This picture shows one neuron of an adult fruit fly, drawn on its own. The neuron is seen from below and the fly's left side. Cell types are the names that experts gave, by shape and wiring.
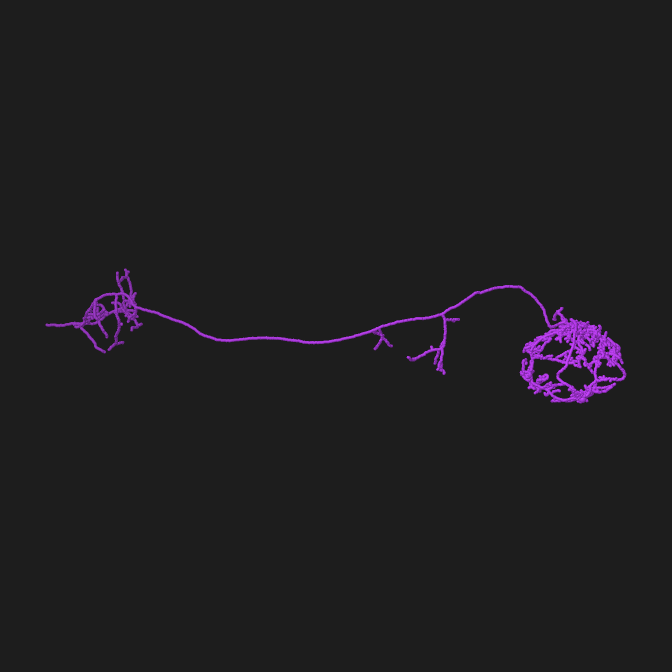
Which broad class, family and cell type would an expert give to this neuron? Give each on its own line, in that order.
ascending neuron
hemilineage 04B
AN04B003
